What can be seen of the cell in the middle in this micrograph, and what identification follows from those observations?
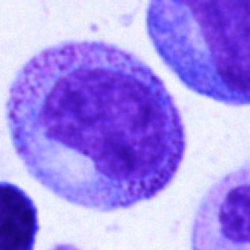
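A round, smooth outline bounds the cell. The nucleus is indented on its lower left side. Beside this indentation, at the lower left, a pale, clear zone lies in the cytoplasm. The cytoplasm is pale blue-lilac. The cell is a metamyelocyte.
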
